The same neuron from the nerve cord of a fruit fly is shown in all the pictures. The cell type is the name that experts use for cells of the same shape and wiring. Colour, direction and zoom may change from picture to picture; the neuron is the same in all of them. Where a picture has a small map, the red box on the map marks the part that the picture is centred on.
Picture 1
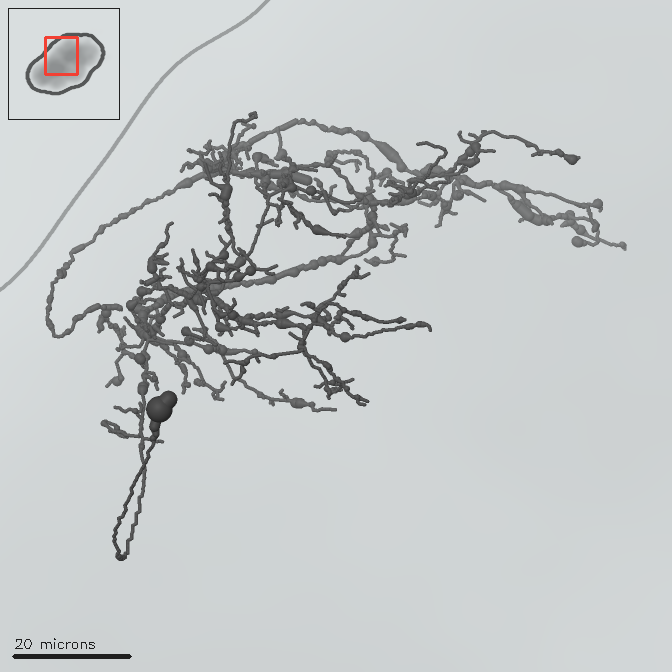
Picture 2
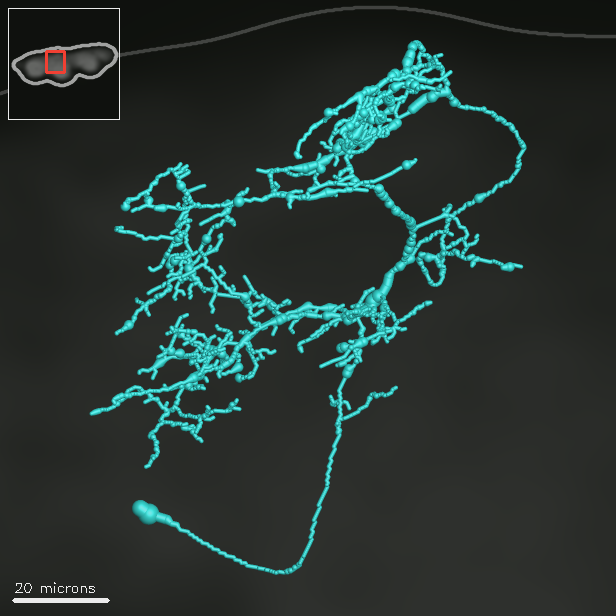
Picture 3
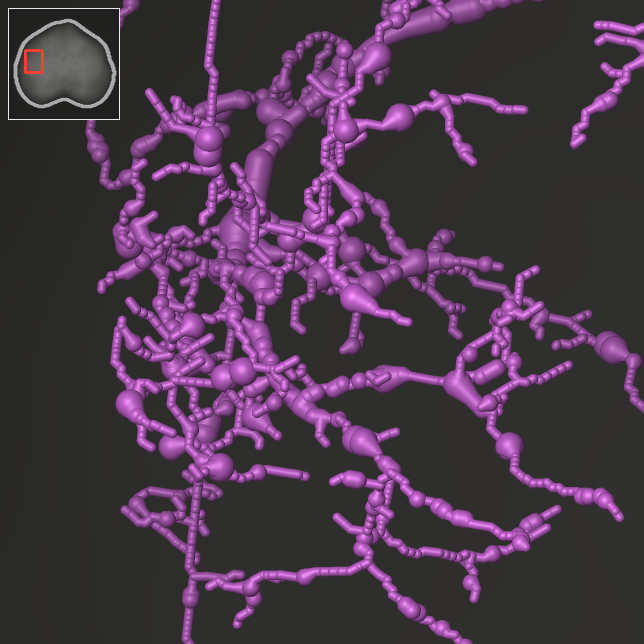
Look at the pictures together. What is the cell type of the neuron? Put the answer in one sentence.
The cell type is IN08A011.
